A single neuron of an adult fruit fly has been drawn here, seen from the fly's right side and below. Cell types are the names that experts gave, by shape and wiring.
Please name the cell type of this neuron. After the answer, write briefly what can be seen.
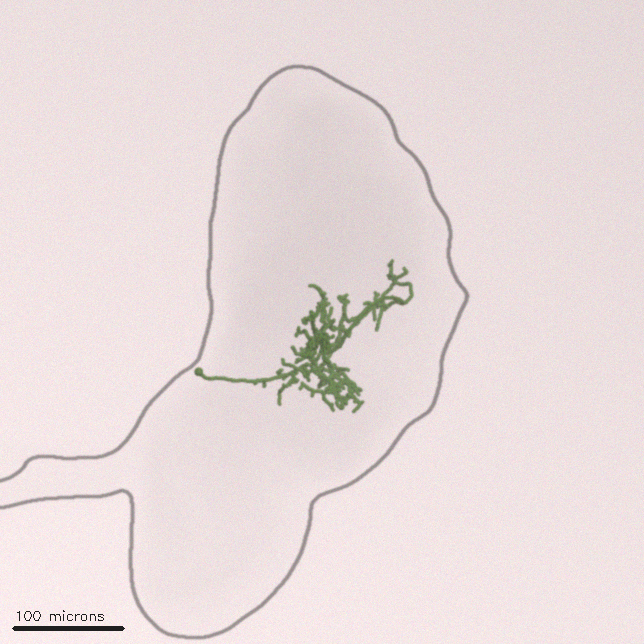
Its cell type is aIPg8. It is a central-brain intrinsic neuron. By the scale bar it is about 200 microns wide in this view. As drawn here it is wider than it is tall.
